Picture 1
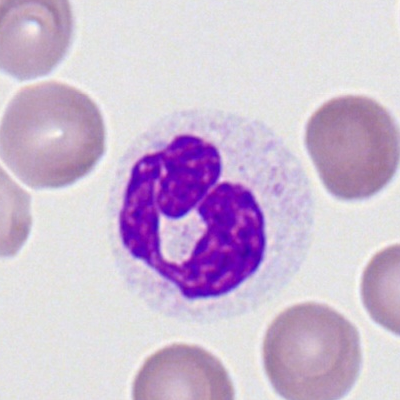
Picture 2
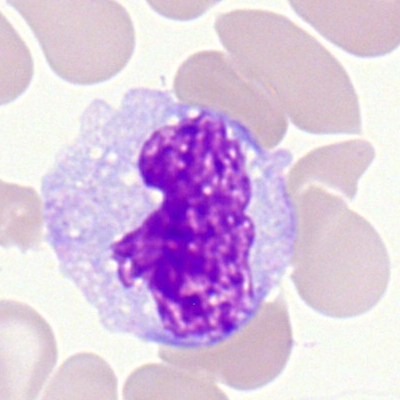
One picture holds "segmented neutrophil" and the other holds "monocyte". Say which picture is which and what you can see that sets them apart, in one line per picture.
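Picture 1 – segmented neutrophil. No vacuoles are seen in the cytoplasm.
Picture 2 – monocyte. Several small clear vacuoles are scattered through the cytoplasm.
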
